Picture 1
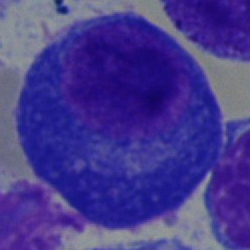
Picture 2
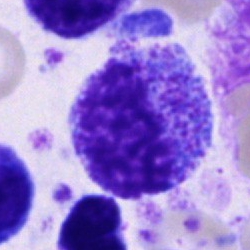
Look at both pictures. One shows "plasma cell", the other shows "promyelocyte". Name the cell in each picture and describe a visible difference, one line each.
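Picture 1: plasma cell. No distinct granules are seen in the cytoplasm.
Picture 2: promyelocyte. The cytoplasm is packed with coarse purple granules.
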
